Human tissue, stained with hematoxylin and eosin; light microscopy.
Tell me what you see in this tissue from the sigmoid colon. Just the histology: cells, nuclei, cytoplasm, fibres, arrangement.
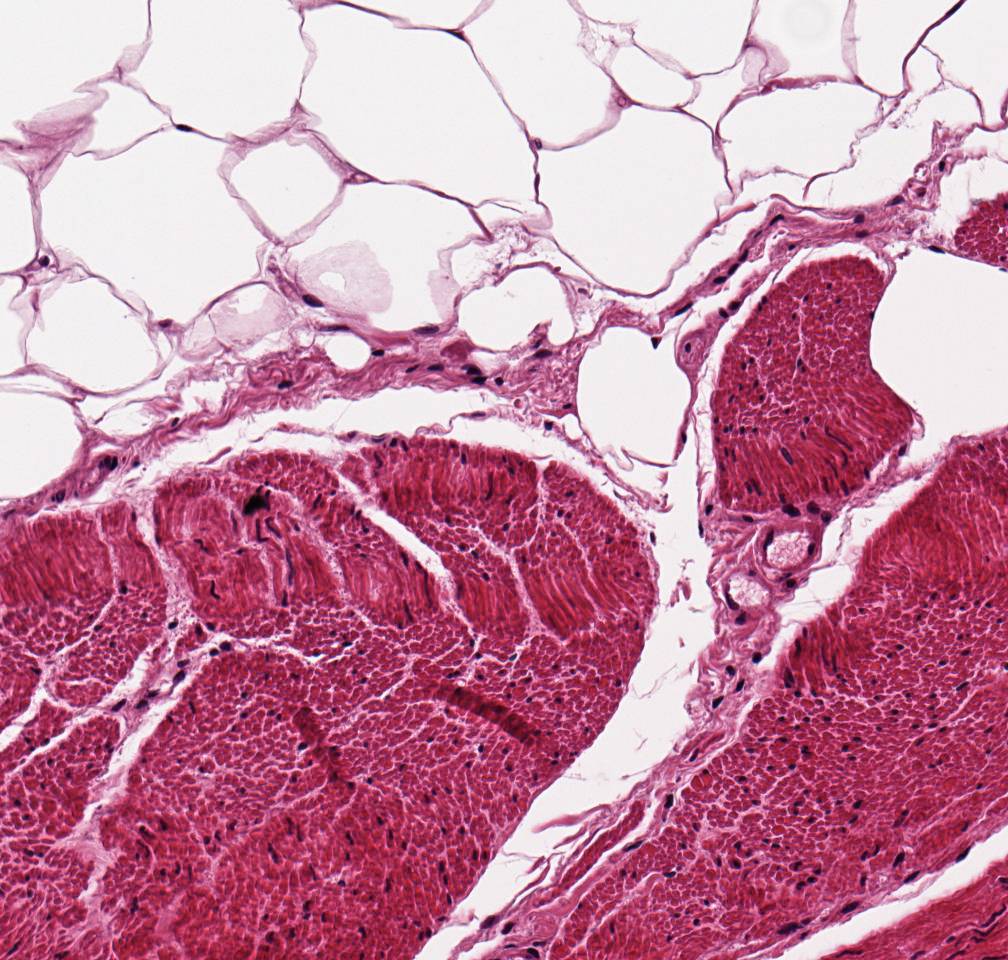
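The upper third of the field is fat; the lower two-thirds is dense pink muscle. The fat cells are large and unilocular, each a single clear space bounded by a thin pink membrane. Between the fat and the muscle lies a loose connective tissue layer with elongated spindle-shaped nuclei. Within the muscle bundles, nuclei are small, dark and sparsely scattered.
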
